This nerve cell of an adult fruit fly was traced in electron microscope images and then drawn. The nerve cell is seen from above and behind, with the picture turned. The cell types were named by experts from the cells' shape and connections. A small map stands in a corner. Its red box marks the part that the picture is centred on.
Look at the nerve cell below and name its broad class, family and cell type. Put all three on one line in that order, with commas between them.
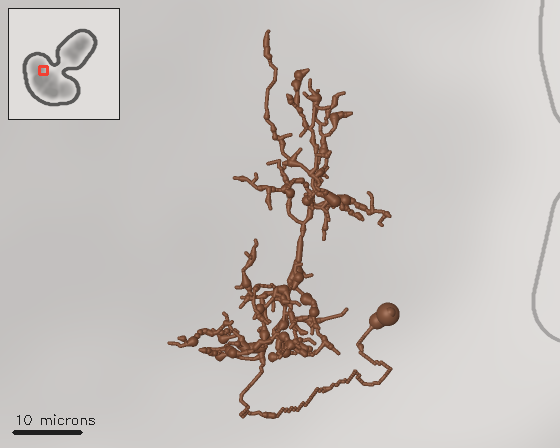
optic-lobe intrinsic neuron, Li, Li14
